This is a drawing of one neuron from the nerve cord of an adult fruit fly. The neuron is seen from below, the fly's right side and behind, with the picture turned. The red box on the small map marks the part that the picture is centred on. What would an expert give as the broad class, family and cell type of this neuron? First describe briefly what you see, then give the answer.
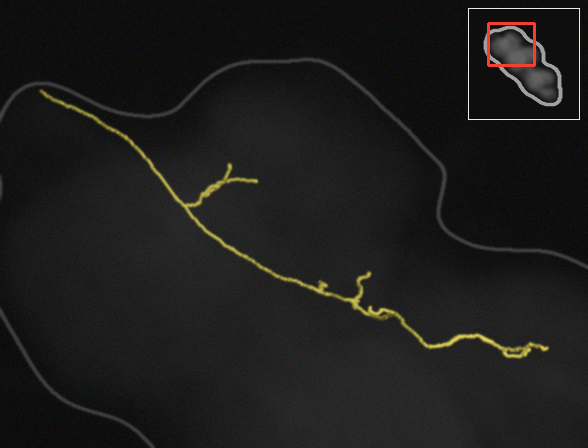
No cell body is drawn. There are a dozen or fewer branch ends. This is a descending neuron. Its family is hemilineage MX7. The cell type is DNg72.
